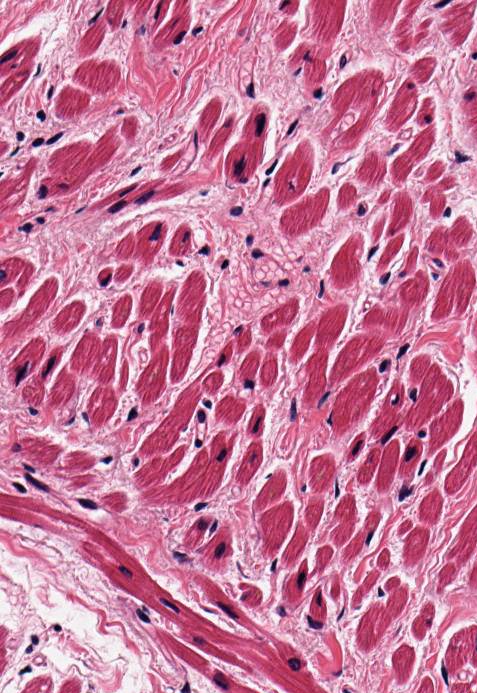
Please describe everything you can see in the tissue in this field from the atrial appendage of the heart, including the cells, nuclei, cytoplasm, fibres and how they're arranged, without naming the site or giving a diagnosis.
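In order of checking: deep pink cell profiles, in small groups across the whole field, separated by paler connective tissue; in the upper and middle field, mostly cut across or obliquely, as short ovals rather than long strands; cytoplasm strongly eosinophilic and fairly even.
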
